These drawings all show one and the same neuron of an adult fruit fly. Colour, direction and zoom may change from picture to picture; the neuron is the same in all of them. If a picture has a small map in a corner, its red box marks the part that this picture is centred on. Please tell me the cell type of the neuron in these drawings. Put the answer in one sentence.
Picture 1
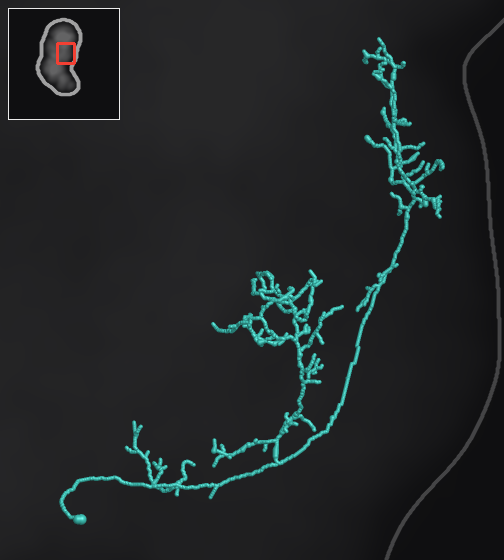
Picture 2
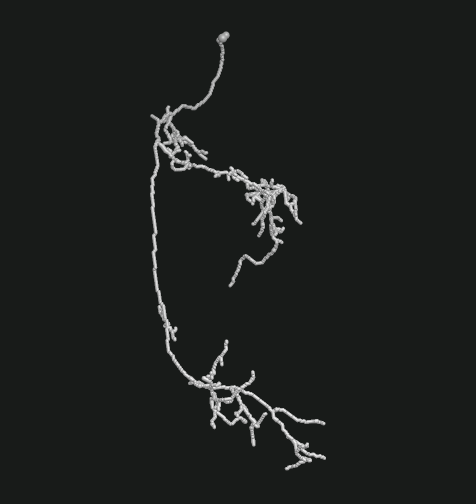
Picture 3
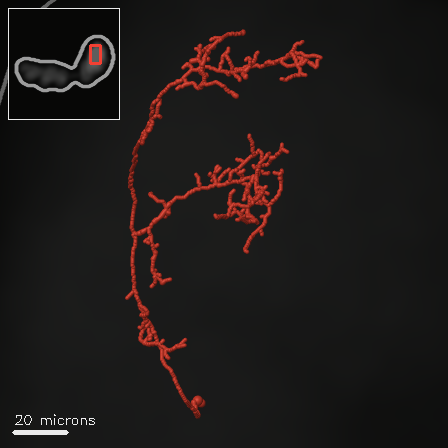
The cell type is CB0993.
